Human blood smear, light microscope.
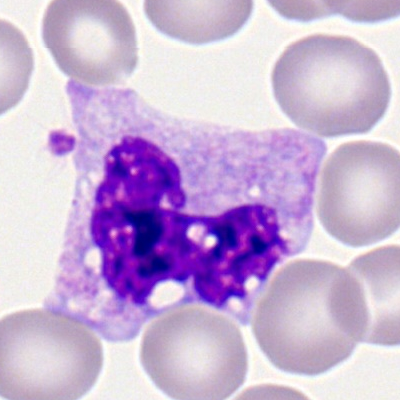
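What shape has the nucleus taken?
It is folded into an irregular, convoluted form.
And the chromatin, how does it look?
Lacy, I'd say, with darker clumped strands and lighter gaps between them.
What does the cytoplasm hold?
Fine, dust-like pinkish-purple granules, plus several small clear vacuoles, most of them along the lower part of the nucleus.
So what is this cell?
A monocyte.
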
